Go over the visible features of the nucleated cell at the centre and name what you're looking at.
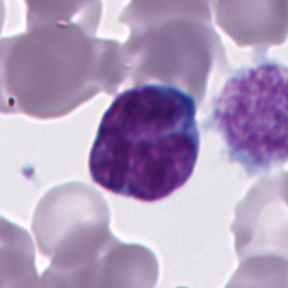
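Outline: rounded and smoothly curved. Nucleus: fills almost the entire cell, leaving only a very thin rim of cytoplasm. Cytoplasm: blue, best seen along the upper right edge. Chromatin: dark purple and coarsely clumped. Identity: a typical lymphocyte.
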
